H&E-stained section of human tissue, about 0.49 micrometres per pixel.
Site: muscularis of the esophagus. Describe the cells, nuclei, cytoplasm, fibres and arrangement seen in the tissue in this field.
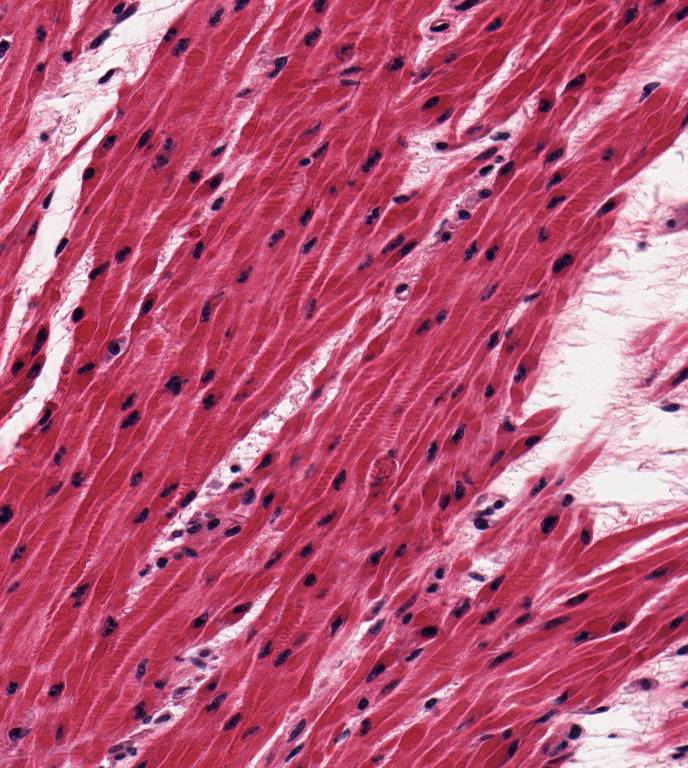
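Muscle fibres fill most of the field, running diagonally from lower left to upper right. Narrow pale clefts between bundles hold wispy loose connective tissue with scattered small dark elongated nuclei. The largest pale space sits at the right edge, mid-height. No fat cells are present.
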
